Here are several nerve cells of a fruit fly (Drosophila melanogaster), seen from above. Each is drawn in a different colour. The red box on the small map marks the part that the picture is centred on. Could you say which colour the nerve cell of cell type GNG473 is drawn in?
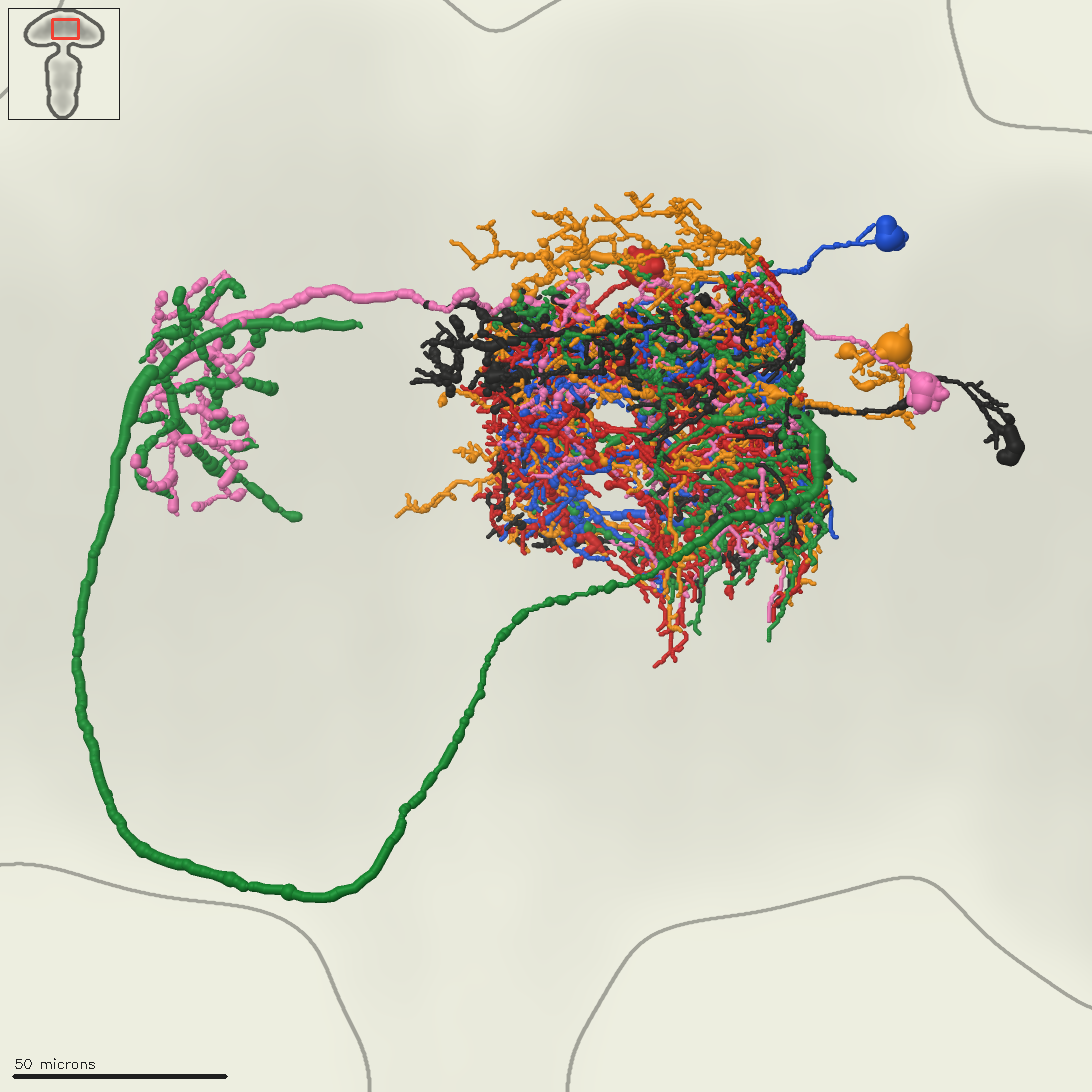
pink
